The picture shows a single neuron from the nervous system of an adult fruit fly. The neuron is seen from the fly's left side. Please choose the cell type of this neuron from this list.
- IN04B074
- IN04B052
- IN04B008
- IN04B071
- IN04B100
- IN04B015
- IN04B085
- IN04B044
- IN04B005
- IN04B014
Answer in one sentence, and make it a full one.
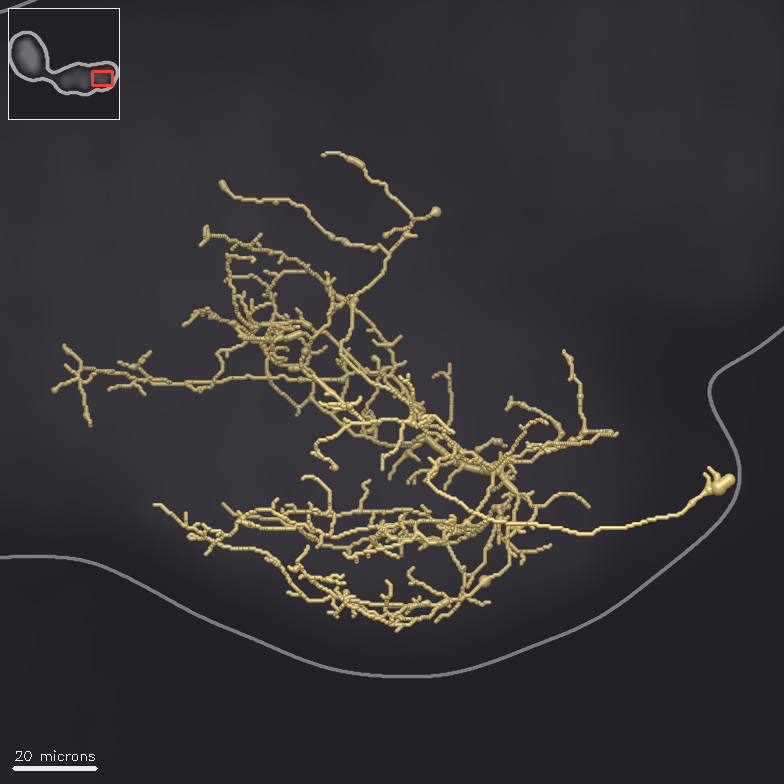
Cell type IN04B044 is what this neuron is.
